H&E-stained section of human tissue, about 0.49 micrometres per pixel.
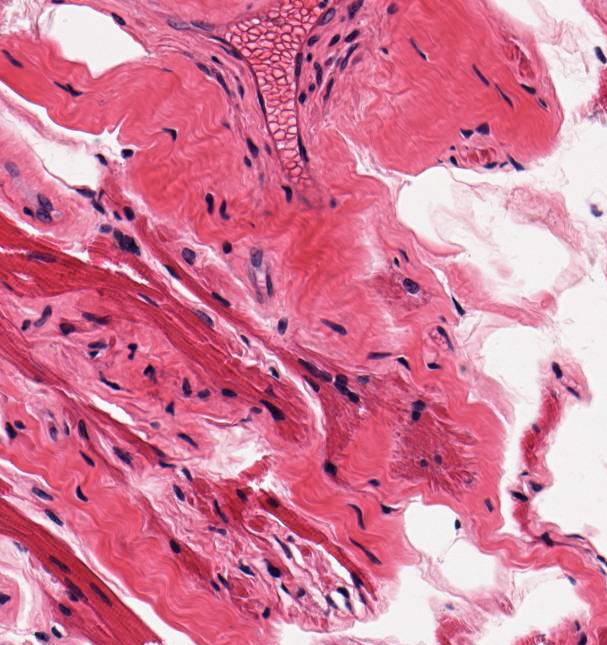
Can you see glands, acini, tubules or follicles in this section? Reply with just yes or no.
No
